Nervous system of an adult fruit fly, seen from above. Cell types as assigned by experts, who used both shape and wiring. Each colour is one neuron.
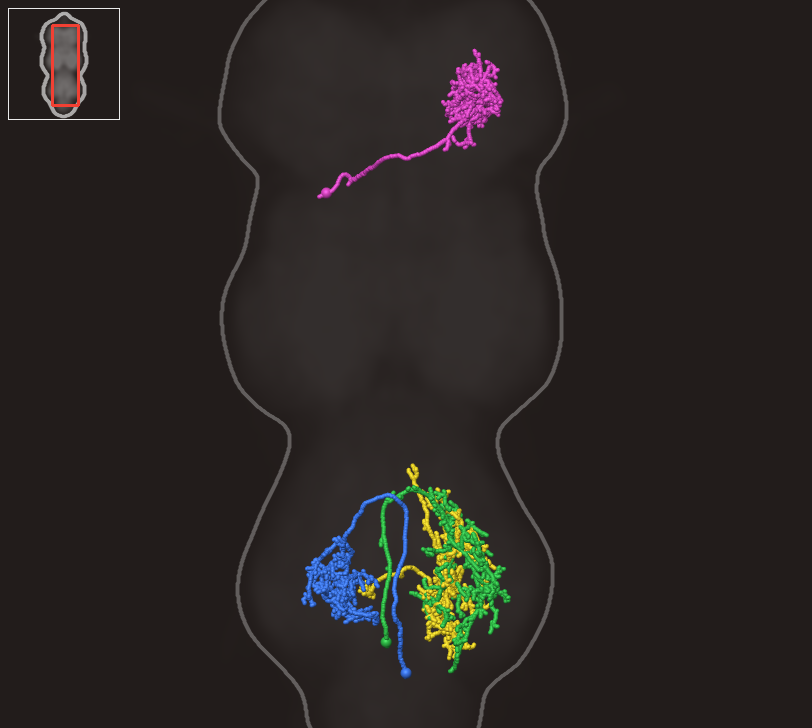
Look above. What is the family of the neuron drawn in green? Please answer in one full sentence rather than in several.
As a matter of family, this neuron is hemilineage 12B.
